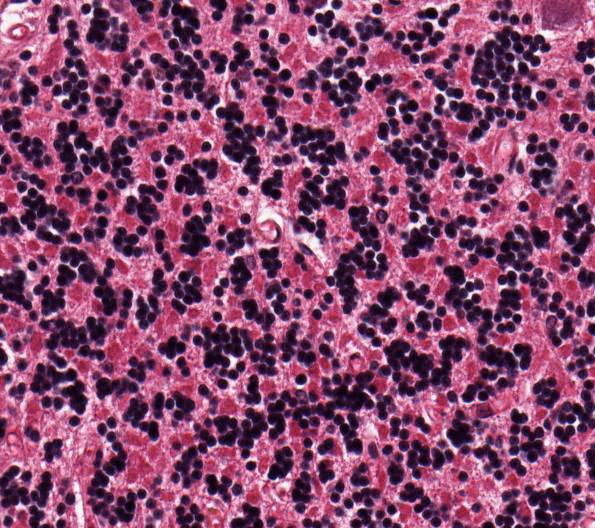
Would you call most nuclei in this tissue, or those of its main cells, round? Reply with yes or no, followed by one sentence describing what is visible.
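Yes. The crowded nuclei are small, round and uniformly dark-staining, with almost no visible cytoplasm.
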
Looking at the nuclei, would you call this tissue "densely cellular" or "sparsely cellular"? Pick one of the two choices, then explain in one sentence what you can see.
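Densely cellular. The whole field is filled by densely crowded small dark nuclei grouped in irregular clusters.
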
